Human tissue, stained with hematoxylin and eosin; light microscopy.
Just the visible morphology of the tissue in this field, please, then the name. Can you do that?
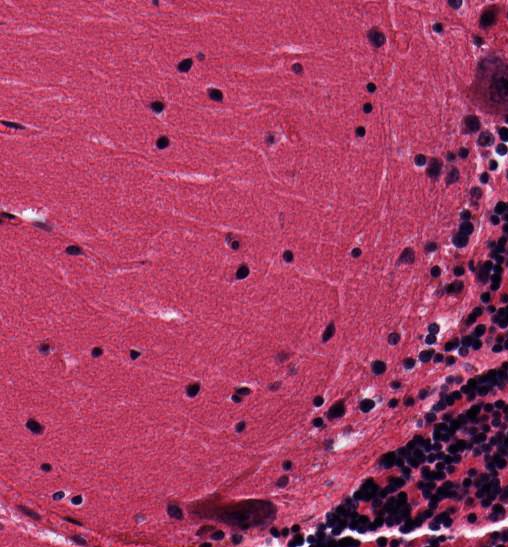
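Look first at the pale pink fibrillary tissue with few nuclei; it fills most of the field. Along the right and lower right edge runs a band of crowded, small, round, darkly stained nuclei with scant cytoplasm. Fine faint fibres streak the pink area, running roughly parallel to that band near the right. This is cerebellum.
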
